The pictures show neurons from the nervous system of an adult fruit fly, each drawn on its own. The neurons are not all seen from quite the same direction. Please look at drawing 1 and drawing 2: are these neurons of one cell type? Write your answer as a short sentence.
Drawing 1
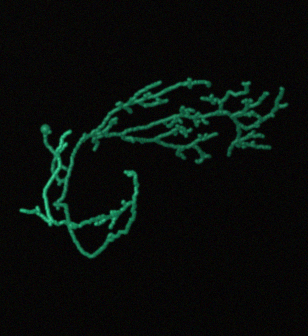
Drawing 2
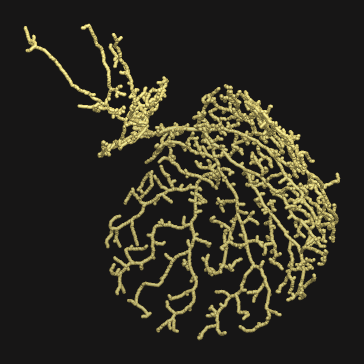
They are of different cell types.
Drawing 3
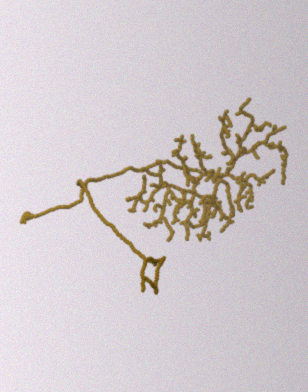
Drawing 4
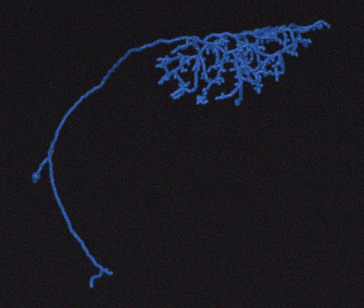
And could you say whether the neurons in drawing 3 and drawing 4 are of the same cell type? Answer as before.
They are of the same cell type.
